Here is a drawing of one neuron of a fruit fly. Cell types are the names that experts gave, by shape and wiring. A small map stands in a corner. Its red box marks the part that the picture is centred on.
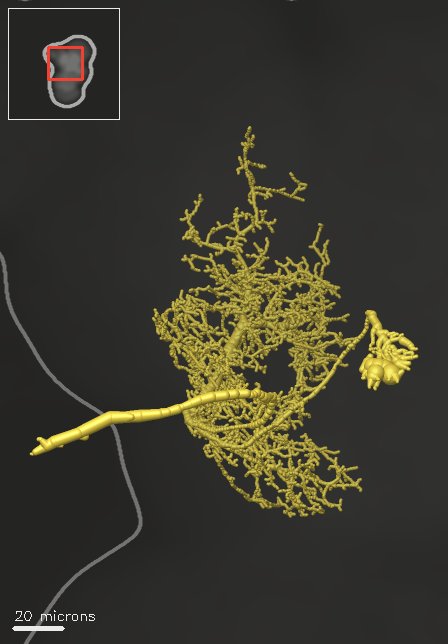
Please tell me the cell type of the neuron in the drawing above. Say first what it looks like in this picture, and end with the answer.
The cell body is on the right of the picture. By the scale bar it is about 160 microns tall in this view. More than a hundred branch ends can be seen. It is a motor neuron of the nerve cord. Its cell type is ps1 MN.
